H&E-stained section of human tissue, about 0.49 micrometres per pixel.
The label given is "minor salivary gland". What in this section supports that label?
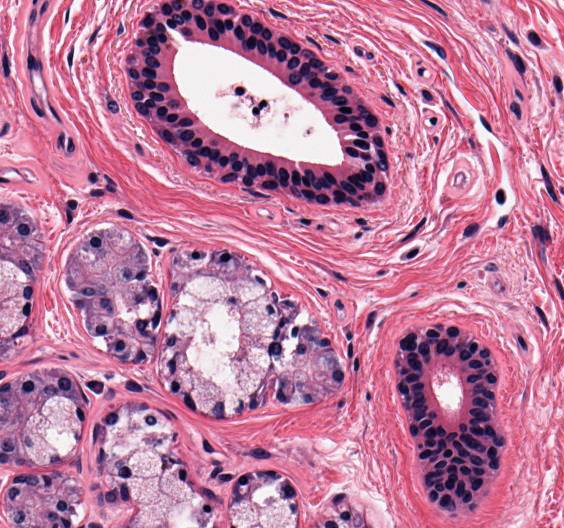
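Name: minor salivary gland.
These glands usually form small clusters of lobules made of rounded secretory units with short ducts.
Check one, matching: secretory acini cluster in the lower left, with ducts in the upper centre and lower right.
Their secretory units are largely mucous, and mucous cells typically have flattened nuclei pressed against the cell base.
Check two, matching: the acinar nuclei are small, dark and pushed toward the base. Also seen: pale, foamy, vacuolated acinar cytoplasm, thin fibrous septa between acini, and dense pink collagen wrapping each duct in concentric layers. Check three: nothing seen here conflicts with the name.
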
